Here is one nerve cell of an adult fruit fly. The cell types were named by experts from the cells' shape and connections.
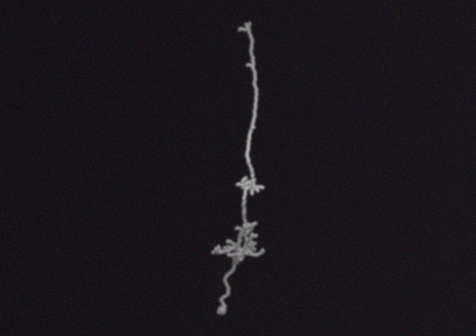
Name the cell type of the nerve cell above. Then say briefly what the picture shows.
Its cell type is Tm4. Its broad class is optic-lobe intrinsic neuron. The cell body can be seen at the bottom of the picture. In this view it is more than twice as tall as it is wide.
